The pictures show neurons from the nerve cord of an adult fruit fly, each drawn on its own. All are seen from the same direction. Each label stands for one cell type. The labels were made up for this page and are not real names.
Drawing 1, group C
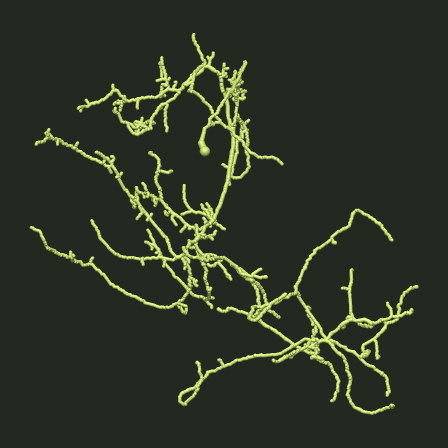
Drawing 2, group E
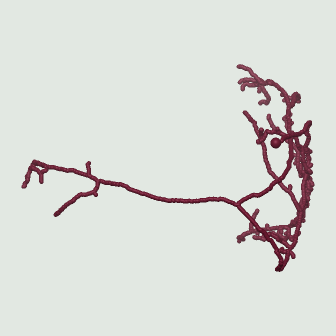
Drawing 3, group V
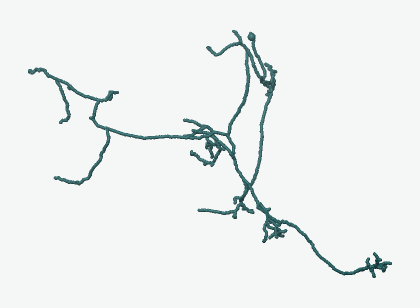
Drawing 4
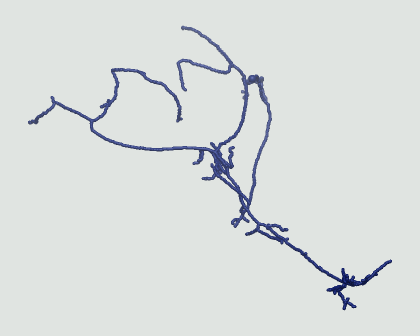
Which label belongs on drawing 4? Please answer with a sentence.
It belongs to group V.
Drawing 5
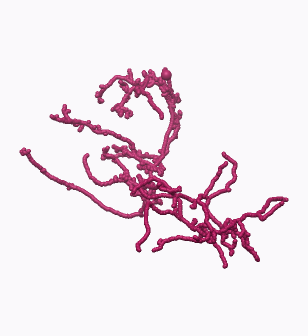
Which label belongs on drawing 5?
It belongs to group C.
